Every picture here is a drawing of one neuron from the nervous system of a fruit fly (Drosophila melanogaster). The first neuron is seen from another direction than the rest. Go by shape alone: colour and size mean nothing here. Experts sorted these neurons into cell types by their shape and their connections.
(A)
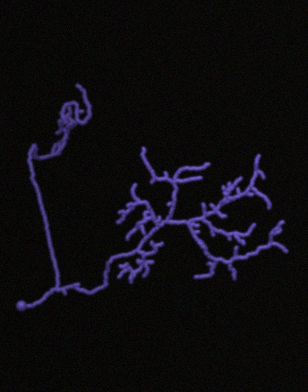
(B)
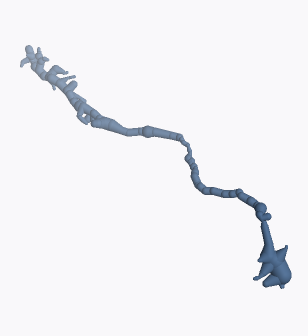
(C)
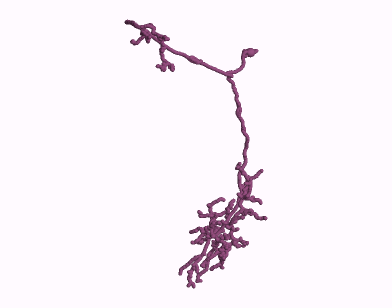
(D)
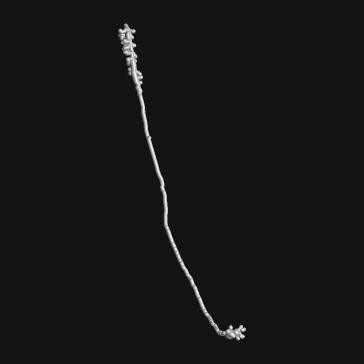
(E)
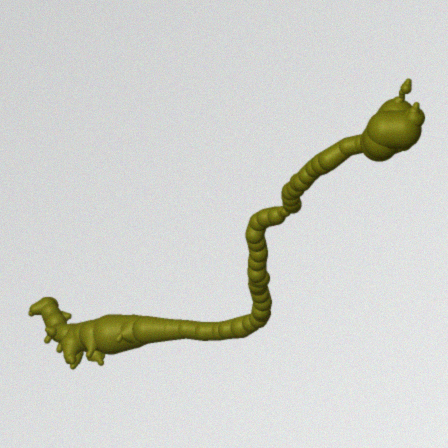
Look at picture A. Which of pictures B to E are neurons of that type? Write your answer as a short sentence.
Picture C is of the same cell type.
